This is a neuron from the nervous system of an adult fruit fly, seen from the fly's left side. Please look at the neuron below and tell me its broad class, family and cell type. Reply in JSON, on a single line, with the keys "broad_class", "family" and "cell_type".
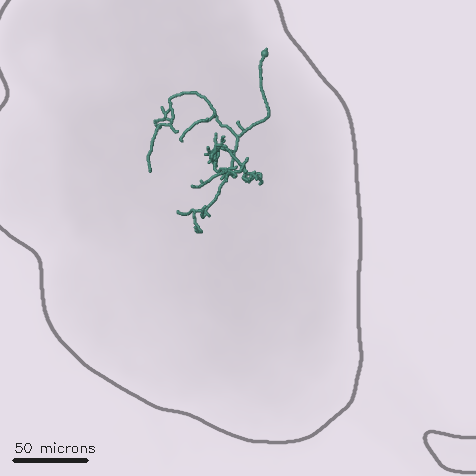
{"broad_class": "central-brain intrinsic neuron", "family": "hemilineage VPNp&v1_posterior", "cell_type": "PLP158"}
